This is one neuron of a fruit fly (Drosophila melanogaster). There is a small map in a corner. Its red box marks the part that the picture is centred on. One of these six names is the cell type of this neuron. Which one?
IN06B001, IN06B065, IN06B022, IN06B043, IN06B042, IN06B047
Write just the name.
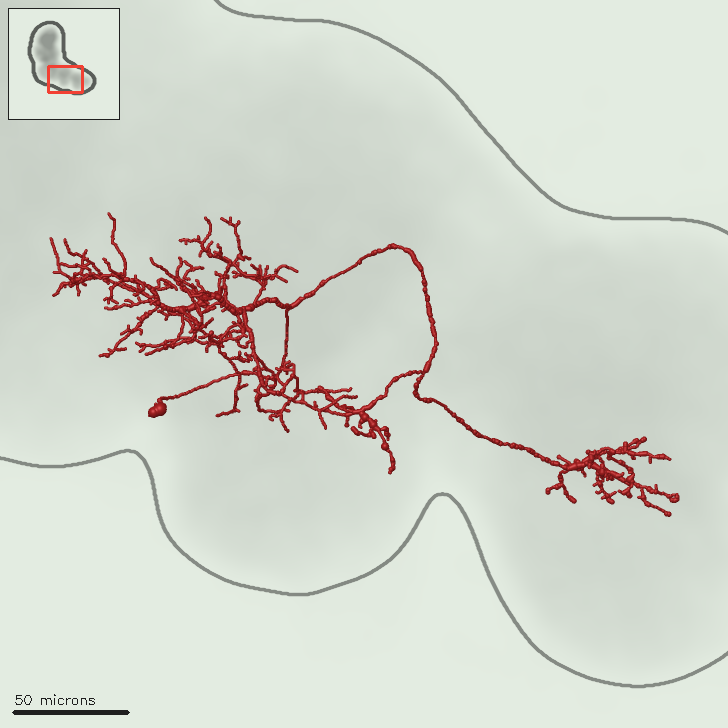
IN06B022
